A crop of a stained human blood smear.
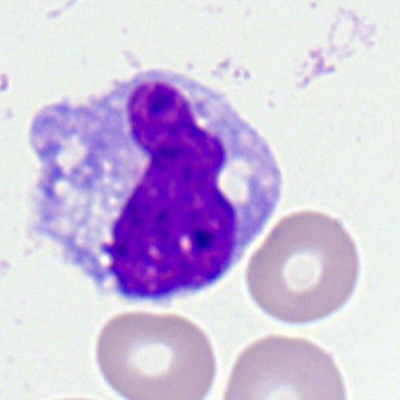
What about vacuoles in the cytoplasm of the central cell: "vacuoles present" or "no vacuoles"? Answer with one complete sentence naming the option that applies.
The cytoplasm of the cell is vacuolated, with one or more clear vacuoles.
